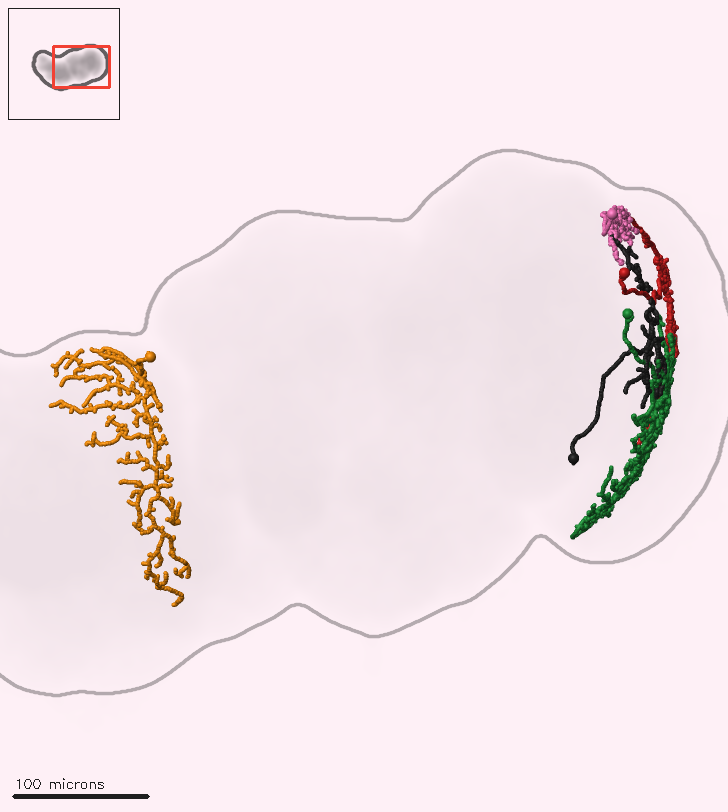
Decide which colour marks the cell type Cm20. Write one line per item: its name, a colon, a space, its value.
colour: black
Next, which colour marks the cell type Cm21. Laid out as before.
colour: green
